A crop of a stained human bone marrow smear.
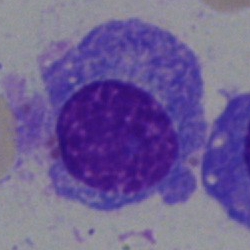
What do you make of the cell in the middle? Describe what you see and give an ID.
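Off-centre, toward the lower part of the cell, sits the nucleus. Its chromatin is dark purple and coarsely clumped, with small pale spaces between the clumps, and no distinct nucleolus is visible. As for the outline, it is irregular and ragged rather than smooth. What is shown is a plasma cell.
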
